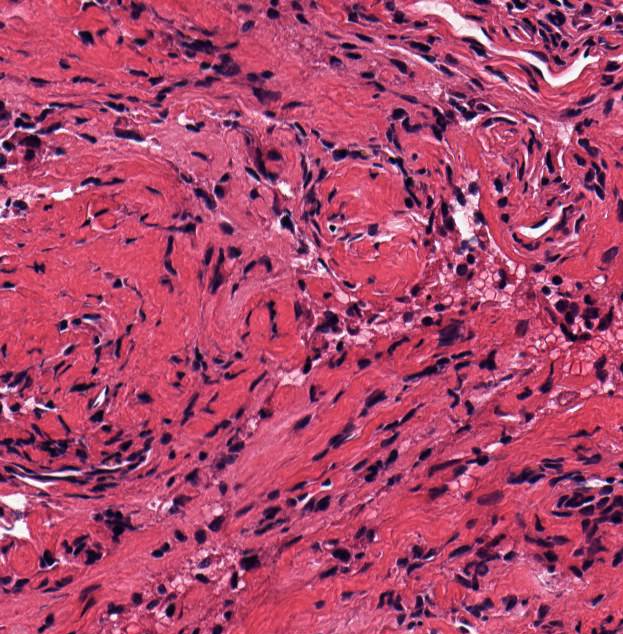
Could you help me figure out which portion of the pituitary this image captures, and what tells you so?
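I'd call this dense connective tissue. Spindle cells run in fascicles of differing direction, with densely packed, strongly eosinophilic fibrillary material filling most of the space between nuclei.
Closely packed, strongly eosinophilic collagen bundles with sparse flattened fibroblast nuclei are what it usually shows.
At the right edge, just above middle, sits a small cluster of cells with clear, finely vacuolated cytoplasm.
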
